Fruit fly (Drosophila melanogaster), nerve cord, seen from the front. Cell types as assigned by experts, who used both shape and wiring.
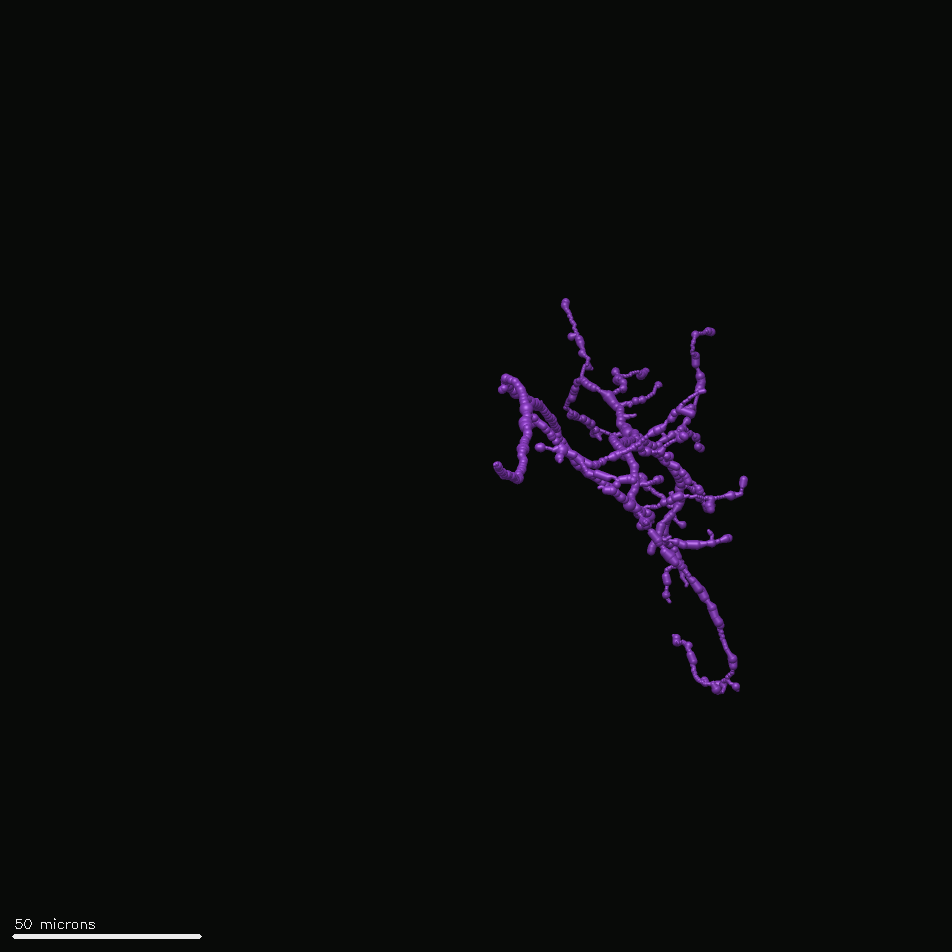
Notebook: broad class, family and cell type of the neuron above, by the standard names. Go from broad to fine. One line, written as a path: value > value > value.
descending neuron > hemilineage WEDd1 > DNa13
